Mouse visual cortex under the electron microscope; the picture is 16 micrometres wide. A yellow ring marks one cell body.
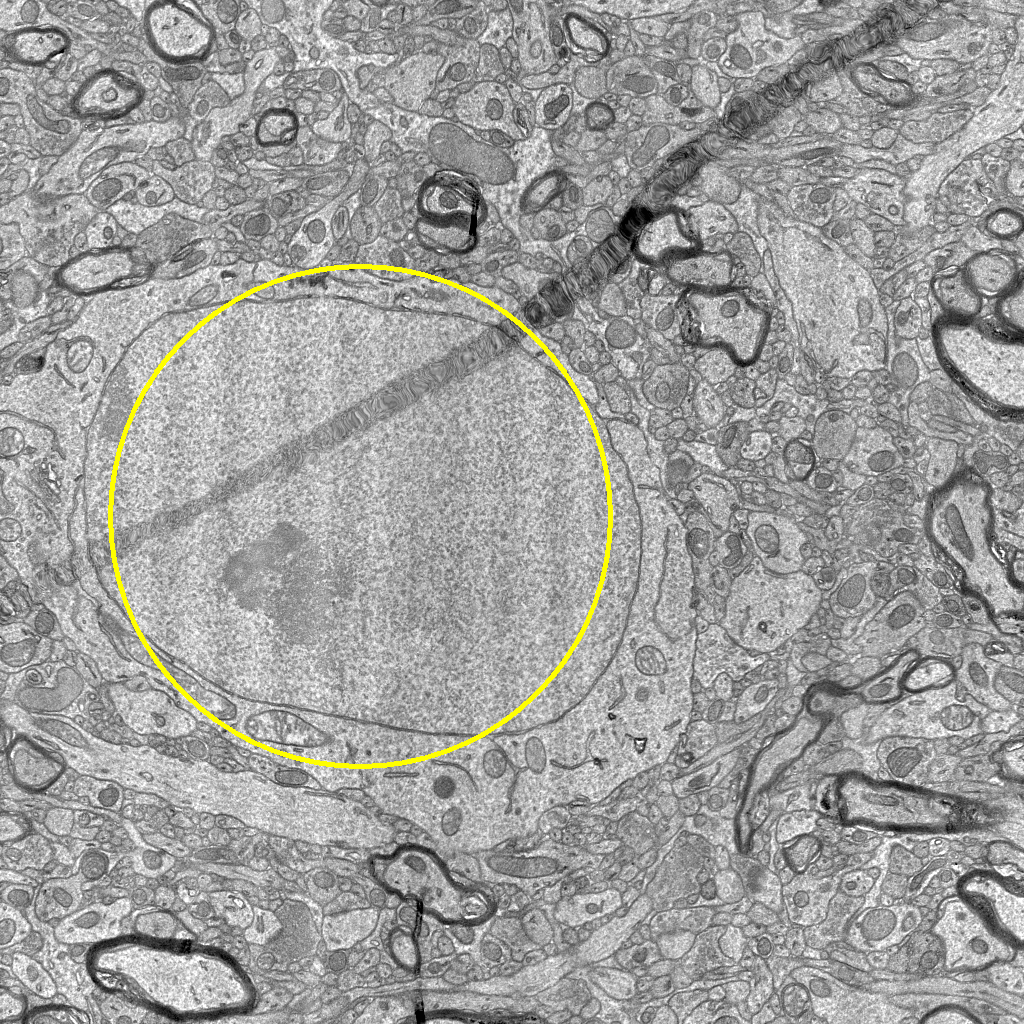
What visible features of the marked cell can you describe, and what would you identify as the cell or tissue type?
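A large oval nucleus fills most of the ring, and its whole outline lies within this section. The chromatin is fine and evenly dispersed, with no dark clumps lining the envelope. In the lower left part of the nucleus lies an irregular grey patch, denser than the chromatin around it. The marked cell is an excitatory neuron.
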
